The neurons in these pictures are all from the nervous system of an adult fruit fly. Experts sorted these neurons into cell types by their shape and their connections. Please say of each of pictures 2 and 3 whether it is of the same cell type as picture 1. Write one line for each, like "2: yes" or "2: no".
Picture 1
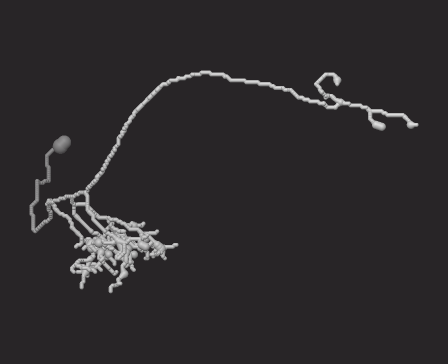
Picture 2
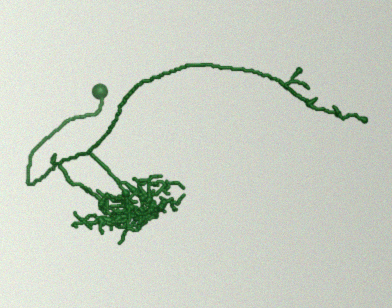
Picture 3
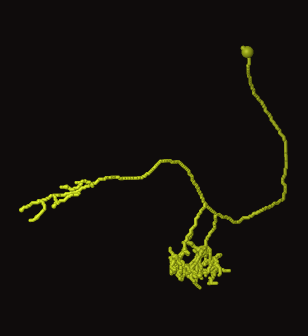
2: yes
3: no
